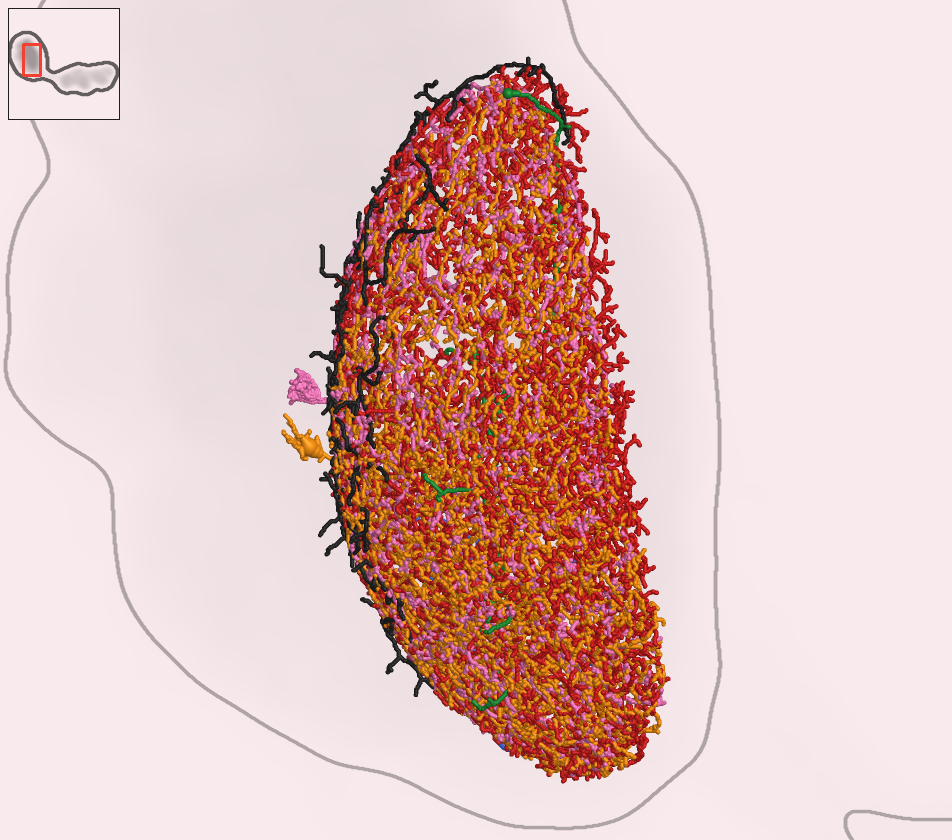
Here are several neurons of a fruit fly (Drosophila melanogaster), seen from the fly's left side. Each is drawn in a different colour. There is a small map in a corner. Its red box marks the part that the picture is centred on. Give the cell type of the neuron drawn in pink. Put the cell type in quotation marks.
"Cm29"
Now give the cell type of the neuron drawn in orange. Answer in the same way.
"Cm31a"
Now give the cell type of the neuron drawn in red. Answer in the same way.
"Cm31b"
